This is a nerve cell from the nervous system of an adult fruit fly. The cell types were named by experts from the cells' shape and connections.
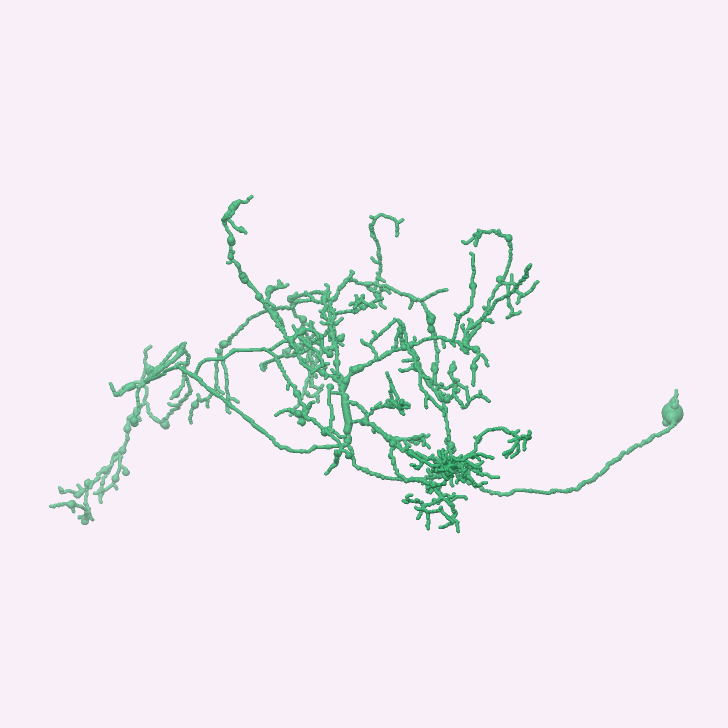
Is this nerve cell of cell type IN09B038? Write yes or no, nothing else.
yes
